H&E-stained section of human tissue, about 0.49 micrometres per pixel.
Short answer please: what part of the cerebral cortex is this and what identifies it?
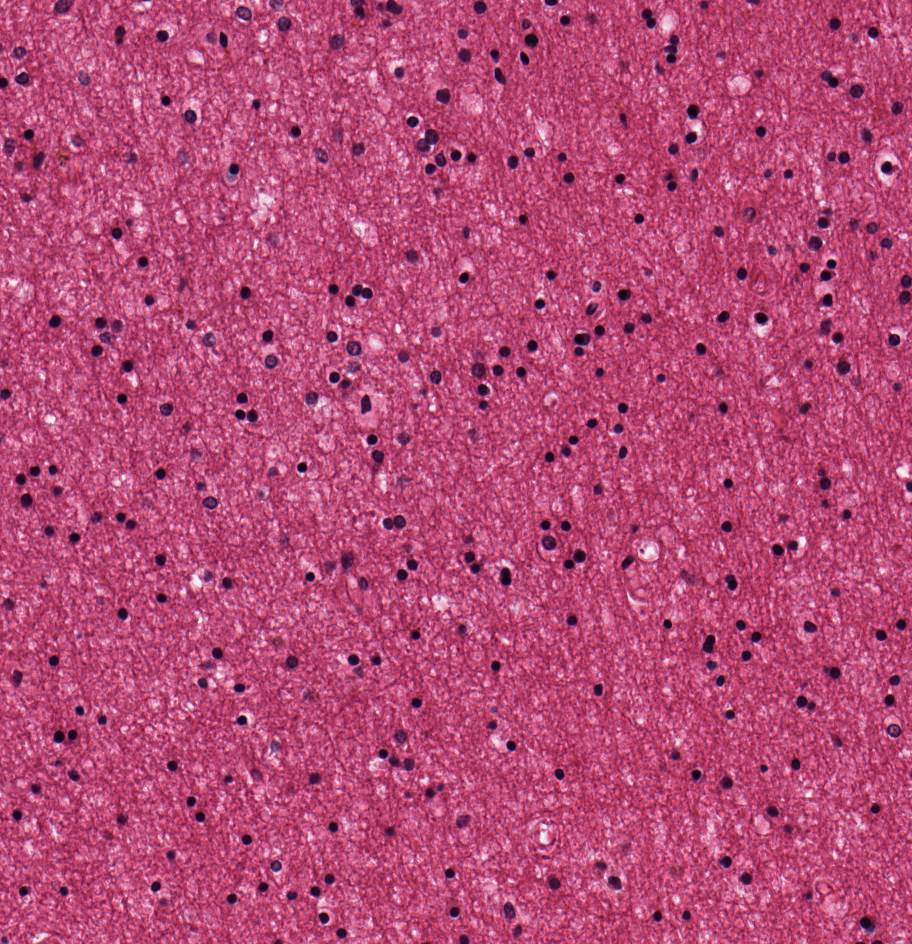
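White matter, I think, is what this field shows. The whole field is an even pink fibrillary matrix, with cells spread evenly through it and no organized units. Looking closer, the background is finely meshed and dotted with many small clear spaces, so it looks slightly spongy.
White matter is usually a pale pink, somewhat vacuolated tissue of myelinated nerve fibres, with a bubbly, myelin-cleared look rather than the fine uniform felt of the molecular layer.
Most nuclei here are small, round, dark and much alike in size.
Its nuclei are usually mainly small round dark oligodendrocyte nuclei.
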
